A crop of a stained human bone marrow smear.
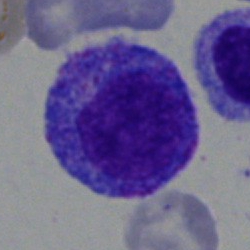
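Promyelocyte, the cell in the middle of a stained bone marrow smear, with a roughly round outline. Its nucleus takes up more than half of the cell. The cytoplasm is stained blue, and its band is wider on the left side of the cell than on the right.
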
